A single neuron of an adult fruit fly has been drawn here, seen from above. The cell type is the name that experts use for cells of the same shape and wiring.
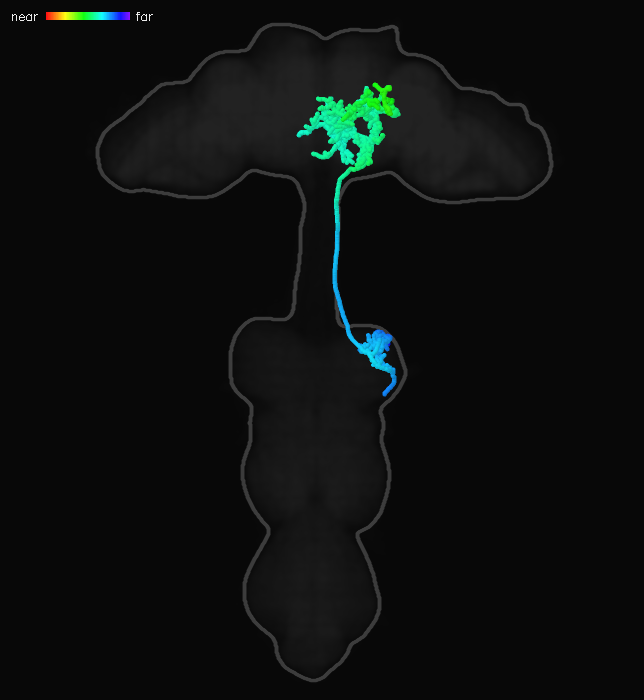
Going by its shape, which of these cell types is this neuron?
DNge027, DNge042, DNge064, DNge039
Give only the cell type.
DNge039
